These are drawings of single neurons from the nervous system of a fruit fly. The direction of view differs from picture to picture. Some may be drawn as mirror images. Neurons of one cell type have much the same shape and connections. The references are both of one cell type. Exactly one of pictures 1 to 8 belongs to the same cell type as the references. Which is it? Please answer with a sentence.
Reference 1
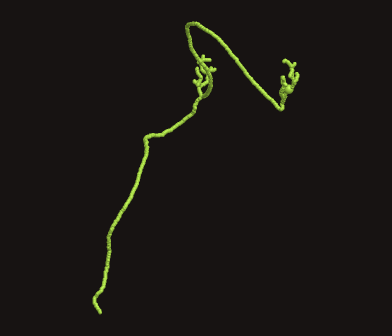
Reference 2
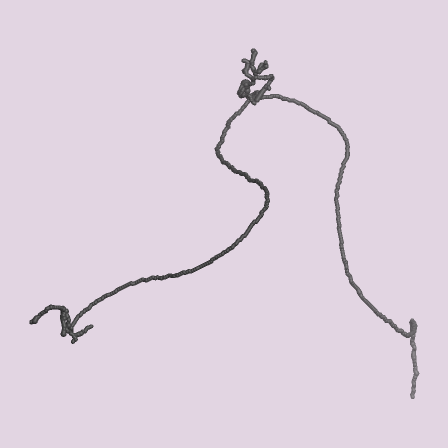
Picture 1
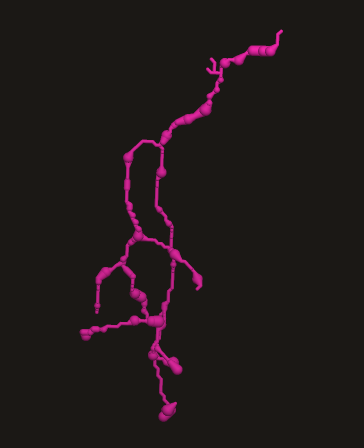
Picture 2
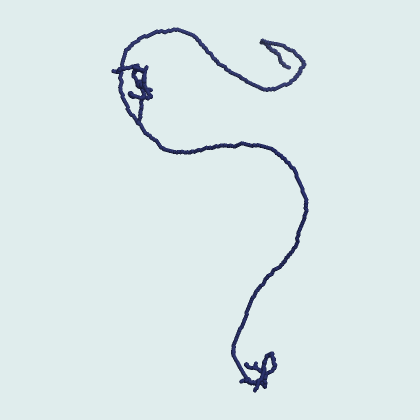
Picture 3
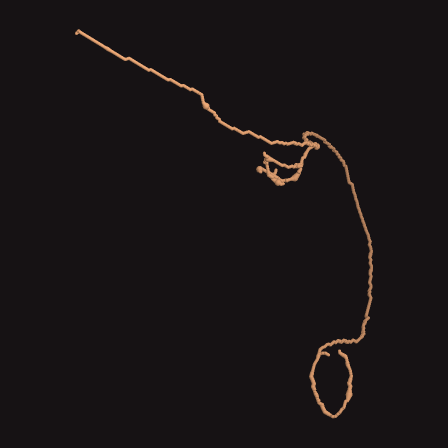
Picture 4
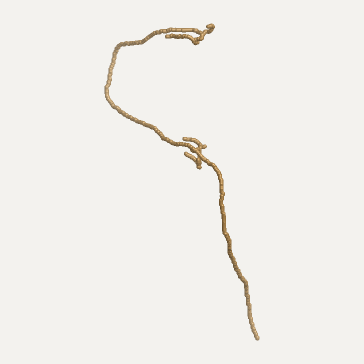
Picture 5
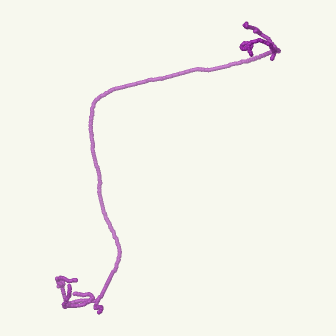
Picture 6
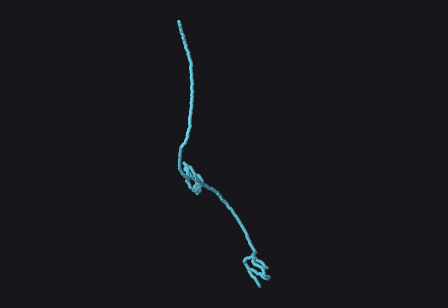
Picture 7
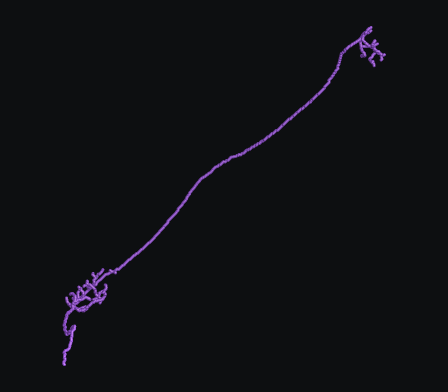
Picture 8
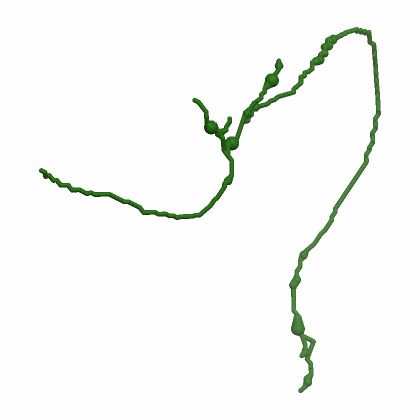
Picture 2 shows a neuron of the same cell type.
